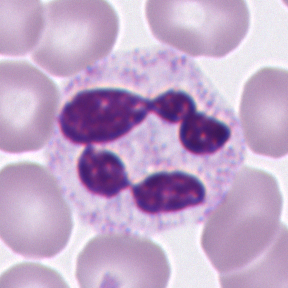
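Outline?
Round, smooth.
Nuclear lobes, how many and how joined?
Five, linked by thin strands of nuclear material.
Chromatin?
Dark purple, coarsely clumped.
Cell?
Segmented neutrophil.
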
